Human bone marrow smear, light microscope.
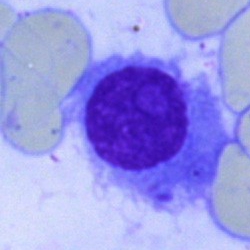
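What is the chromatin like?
Dark purple and mottled, with clumps separated by paler spaces.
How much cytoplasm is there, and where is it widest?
A moderate pale-to-medium blue rim, widest on the right and lower side of the nucleus.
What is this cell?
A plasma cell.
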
